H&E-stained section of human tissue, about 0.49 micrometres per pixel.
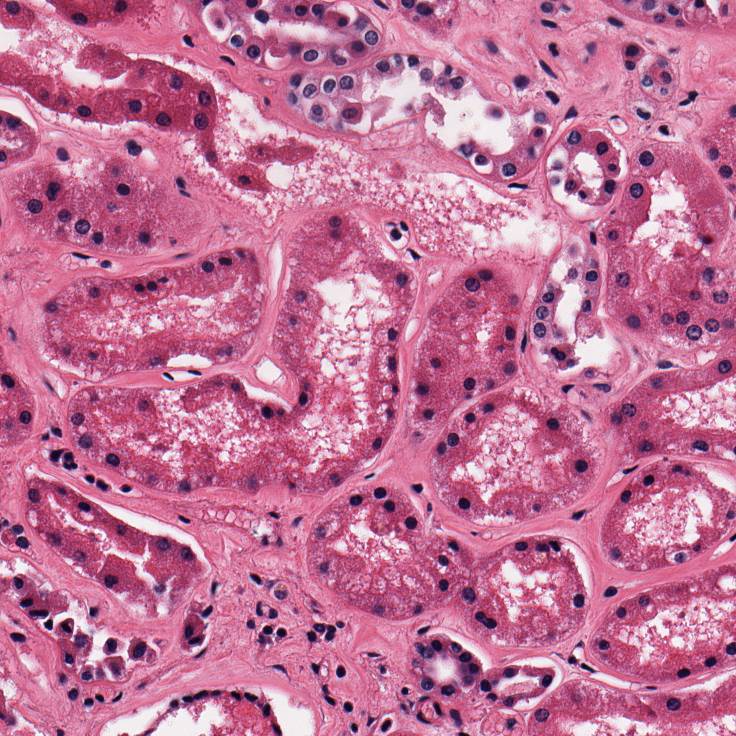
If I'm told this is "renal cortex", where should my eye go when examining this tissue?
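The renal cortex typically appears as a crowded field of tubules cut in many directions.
That fits this picture: closely packed tubules in cross and oblique section fill the whole field. The larger tubules are mostly lined by cells with abundant granular deep pink cytoplasm and round dark nuclei in a single row toward the outer edge.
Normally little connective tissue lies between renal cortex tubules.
In keeping with this, the stroma here is scant, with scattered small dark nuclei slightly more plentiful toward the bottom centre.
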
